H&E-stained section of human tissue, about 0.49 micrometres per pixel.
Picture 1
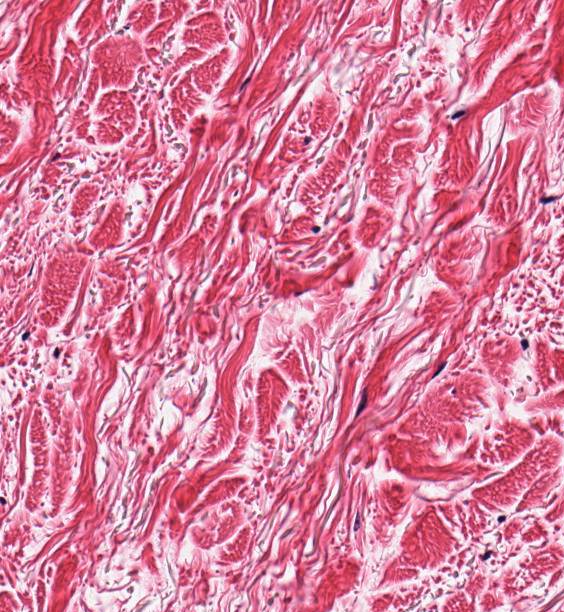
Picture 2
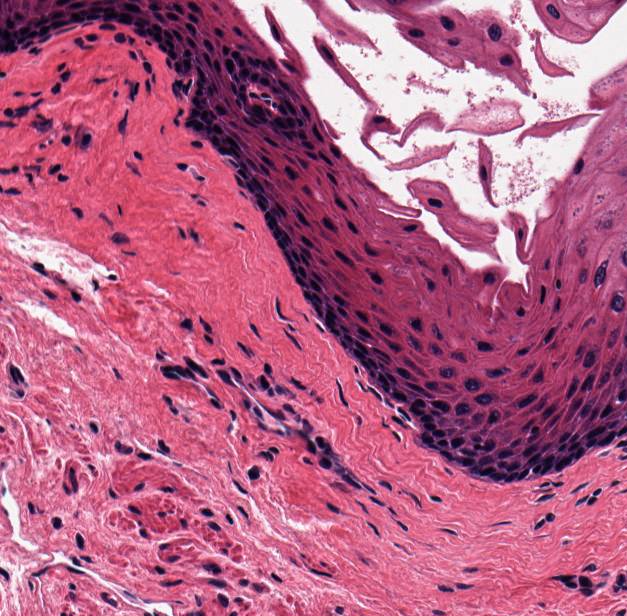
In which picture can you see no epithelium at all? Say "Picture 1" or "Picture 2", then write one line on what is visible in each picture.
Picture 1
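In picture 1: No epithelium is present anywhere in the field.
In picture 2: A curved band of stratified squamous epithelium runs from the top left to the right edge, with connective tissue below and to the left and empty space above and to the right.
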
